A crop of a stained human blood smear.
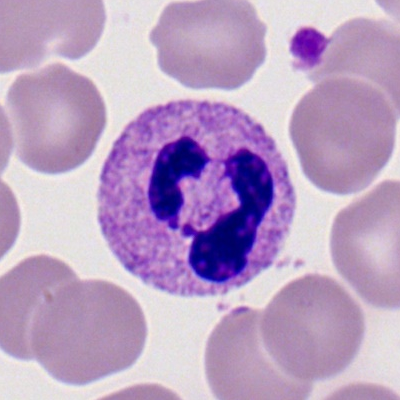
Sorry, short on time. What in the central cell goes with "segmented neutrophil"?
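Outline round; chromatin dense and dark purple; cytoplasm plentiful and pale lilac. Fine lilac granules fill the cytoplasm, in keeping with a segmented neutrophil.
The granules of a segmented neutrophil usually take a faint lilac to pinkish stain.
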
